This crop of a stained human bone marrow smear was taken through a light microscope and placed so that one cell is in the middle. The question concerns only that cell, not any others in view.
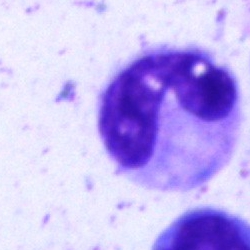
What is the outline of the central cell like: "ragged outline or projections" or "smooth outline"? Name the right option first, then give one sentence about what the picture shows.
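Smooth outline. The cell outline is roughly round and smooth.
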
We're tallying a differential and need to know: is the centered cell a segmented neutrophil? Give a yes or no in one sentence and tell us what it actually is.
No, the cell in the centre is a band neutrophil instead of a segmented neutrophil.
